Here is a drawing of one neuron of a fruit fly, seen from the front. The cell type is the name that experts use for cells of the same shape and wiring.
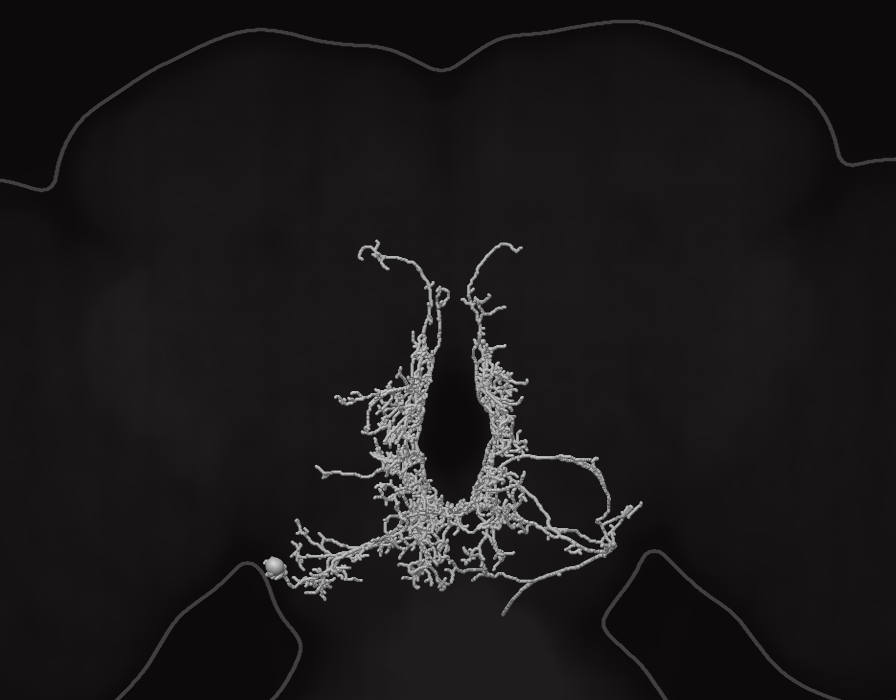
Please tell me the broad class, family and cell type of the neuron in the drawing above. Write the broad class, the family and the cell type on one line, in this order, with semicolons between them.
descending neuron; DNge; DNge053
